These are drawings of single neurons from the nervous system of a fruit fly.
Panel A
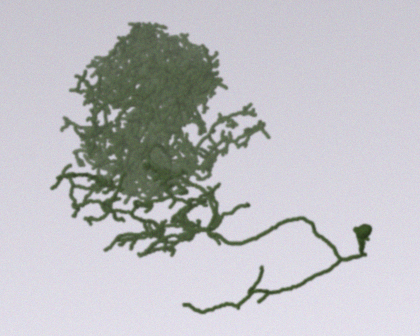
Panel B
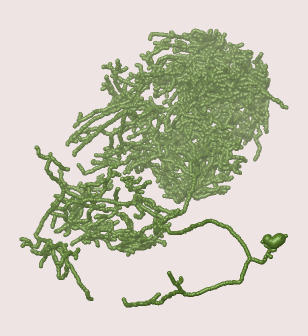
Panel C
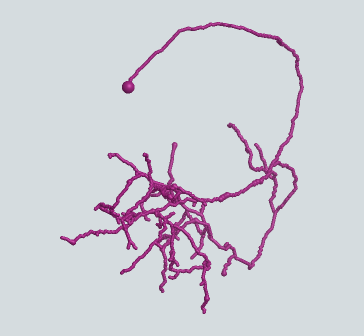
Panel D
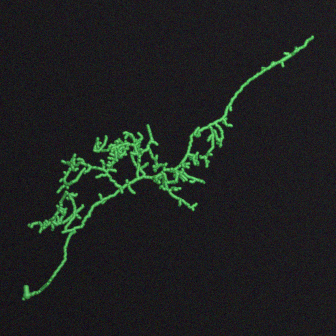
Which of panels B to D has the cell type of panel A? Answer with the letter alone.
B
